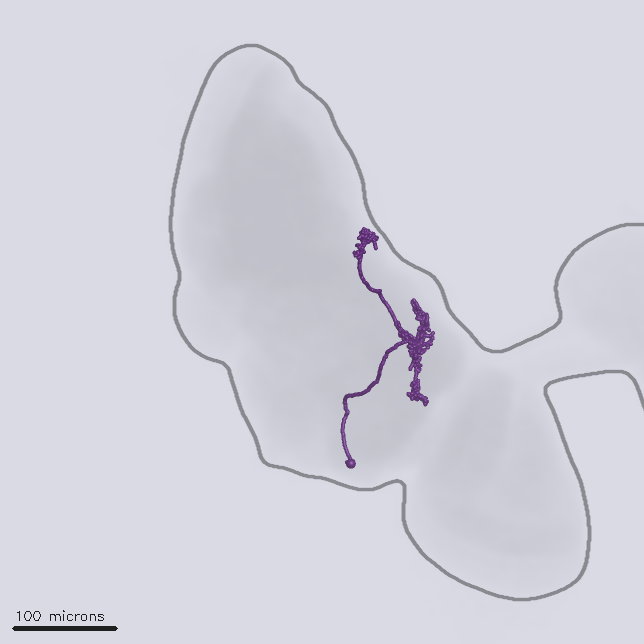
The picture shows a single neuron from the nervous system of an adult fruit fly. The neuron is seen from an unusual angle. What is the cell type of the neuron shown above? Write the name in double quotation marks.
"PS052"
